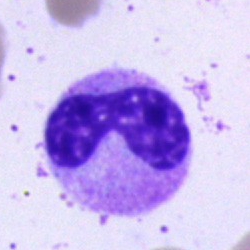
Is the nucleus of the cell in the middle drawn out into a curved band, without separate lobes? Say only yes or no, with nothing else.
Yes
